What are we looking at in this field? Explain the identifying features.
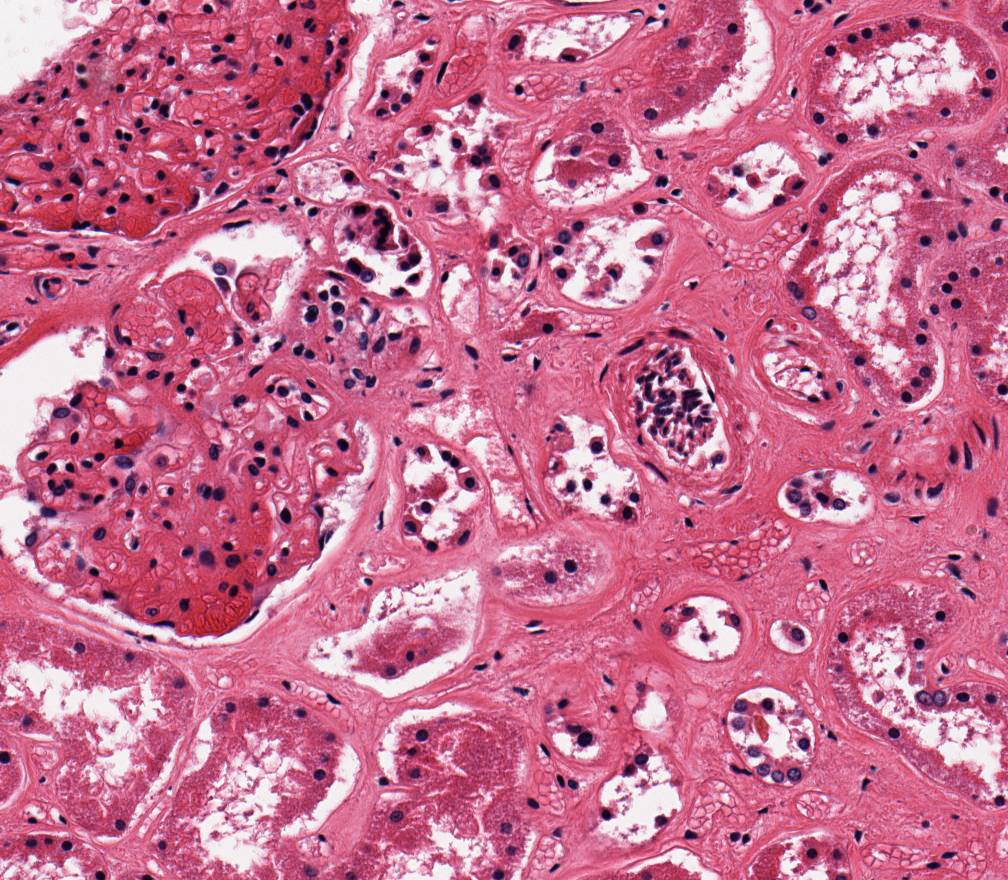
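This field mainly shows the cortical labyrinth of the kidney. Notice that tubules cut in cross and oblique section fill most of the field.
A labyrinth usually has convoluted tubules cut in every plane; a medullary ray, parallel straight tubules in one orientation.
Many lining cells look foamy, their cytoplasm full of small clear vacuoles, and each has one small, round, dark nucleus. Dense pink fibrous tissue widens the stroma between the tubules, most broadly in the centre.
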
